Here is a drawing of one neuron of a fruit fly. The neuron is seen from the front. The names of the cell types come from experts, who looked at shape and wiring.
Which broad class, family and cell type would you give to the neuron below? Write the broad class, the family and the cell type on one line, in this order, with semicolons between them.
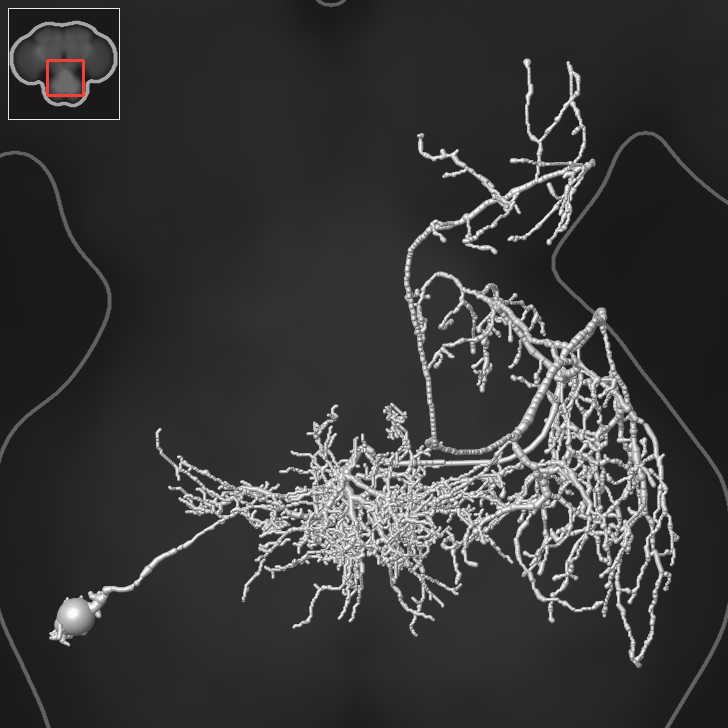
ascending neuron; hemilineage 03B; ANXXX002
